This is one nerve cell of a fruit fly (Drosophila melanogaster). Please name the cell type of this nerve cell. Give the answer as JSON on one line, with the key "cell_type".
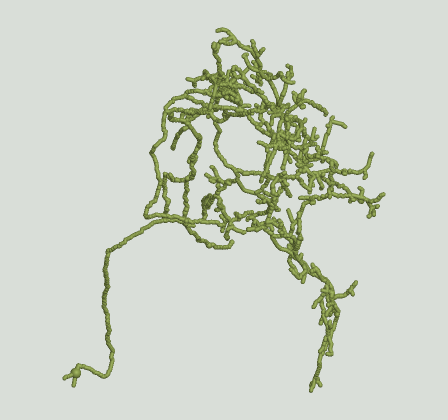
{"cell_type": "CL096"}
